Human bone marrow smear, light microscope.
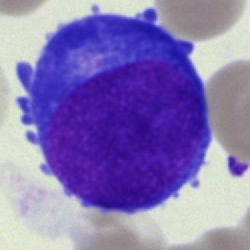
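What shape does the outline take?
Roughly round.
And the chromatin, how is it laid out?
Finely granular, and spread evenly.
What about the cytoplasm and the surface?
I see no granules in the cytoplasm, but small rounded blebs project from the surface, most prominently along the left edge.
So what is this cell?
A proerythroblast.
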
